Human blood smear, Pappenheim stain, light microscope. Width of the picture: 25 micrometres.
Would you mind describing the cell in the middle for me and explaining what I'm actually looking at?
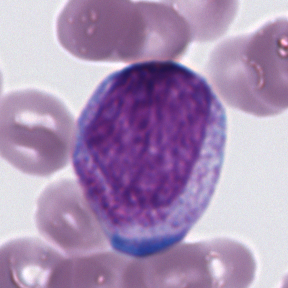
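Smooth outline here, with no projections from the surface. The nucleus sits up toward the upper left, so the cytoplasm is widest down at the lower right. Fine purplish-red granules are scattered through that cytoplasm, and there are no vacuoles visible. That's an atypical promyelocyte.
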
